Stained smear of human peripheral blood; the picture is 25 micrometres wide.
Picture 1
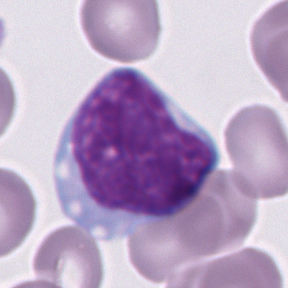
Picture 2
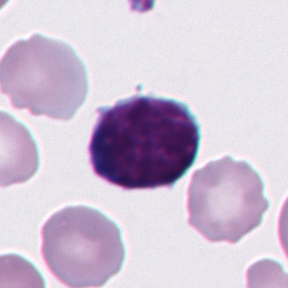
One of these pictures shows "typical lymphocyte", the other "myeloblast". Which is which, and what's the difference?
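The myeloblast is in picture 1 and the typical lymphocyte in picture 2. Size separates them first: the myeloblast is about 15 micrometres across, the typical lymphocyte about 10 micrometres, about 1.25 times as wide as a red cell lying whole in its picture.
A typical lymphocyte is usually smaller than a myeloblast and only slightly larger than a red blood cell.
In both cells the nucleus takes up most of the area: about 70% in the myeloblast, where it measures about 13 by 12 micrometres, and about 90% in the lymphocyte, where it measures about 9 by 8 micrometres.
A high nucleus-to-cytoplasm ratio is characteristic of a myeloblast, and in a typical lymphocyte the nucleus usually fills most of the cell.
Nuclear shape differs: the myeloblast nucleus is a single unlobed mass with an irregular, somewhat angular outline, while the lymphocyte nucleus is round to oval with no notch or lobes.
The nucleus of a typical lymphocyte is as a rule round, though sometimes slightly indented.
The lymphocyte chromatin is dark purple and coarsely clumped, with small paler gaps between the clumps.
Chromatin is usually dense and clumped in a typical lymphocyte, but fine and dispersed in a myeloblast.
The myeloblast has pale greyish blue cytoplasm with a few small clear vacuoles on its left and lower side, whereas almost no cytoplasm shows beyond the edge of the lymphocyte nucleus. Neither cell shows granules.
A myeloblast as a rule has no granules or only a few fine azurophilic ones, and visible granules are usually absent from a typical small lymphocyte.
Further details: the lymphocyte outline is roughly round with a slightly uneven edge and a tiny dot-like knob on its top edge, and a red cell presses against the lower right edge of the myeloblast.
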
